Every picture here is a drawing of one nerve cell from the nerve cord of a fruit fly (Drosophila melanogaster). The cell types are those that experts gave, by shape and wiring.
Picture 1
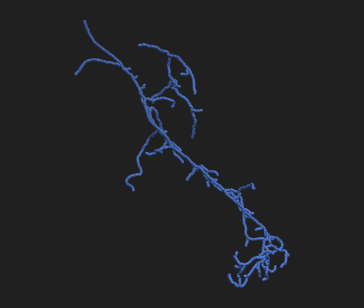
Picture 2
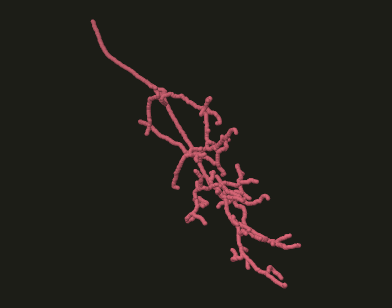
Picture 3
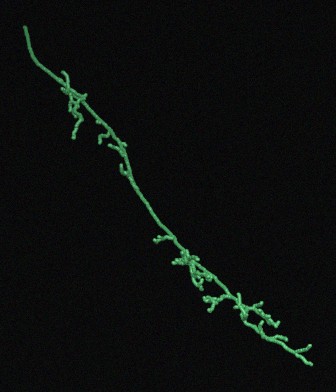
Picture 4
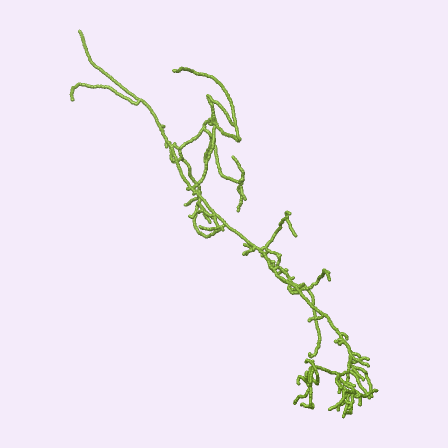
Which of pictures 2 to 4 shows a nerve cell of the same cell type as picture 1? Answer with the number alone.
4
